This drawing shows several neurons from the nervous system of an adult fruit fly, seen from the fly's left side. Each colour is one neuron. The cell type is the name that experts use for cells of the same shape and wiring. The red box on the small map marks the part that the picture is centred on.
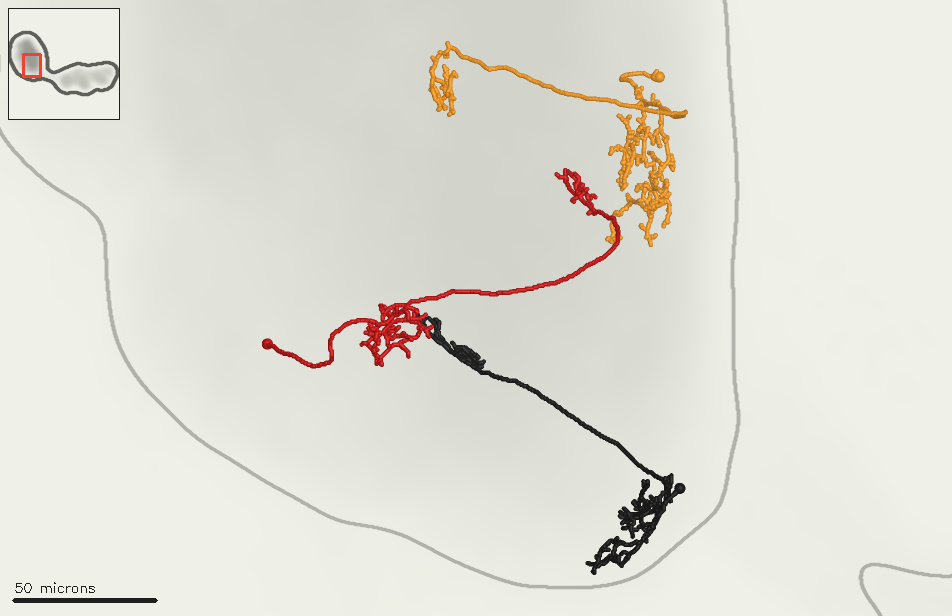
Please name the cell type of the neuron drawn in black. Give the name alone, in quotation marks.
"Tm16"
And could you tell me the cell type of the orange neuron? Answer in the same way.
"Tm36"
